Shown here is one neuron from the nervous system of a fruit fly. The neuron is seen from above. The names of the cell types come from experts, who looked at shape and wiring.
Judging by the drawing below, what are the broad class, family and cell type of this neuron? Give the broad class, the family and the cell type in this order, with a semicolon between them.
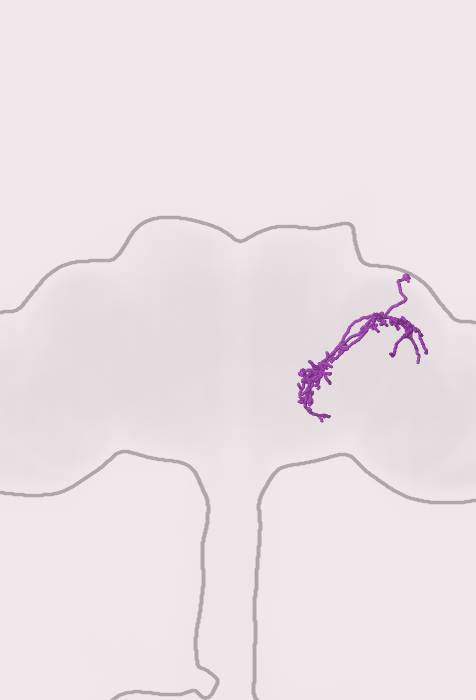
central-brain intrinsic neuron; hemilineage SLPa&l1_anterior; CL089_c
